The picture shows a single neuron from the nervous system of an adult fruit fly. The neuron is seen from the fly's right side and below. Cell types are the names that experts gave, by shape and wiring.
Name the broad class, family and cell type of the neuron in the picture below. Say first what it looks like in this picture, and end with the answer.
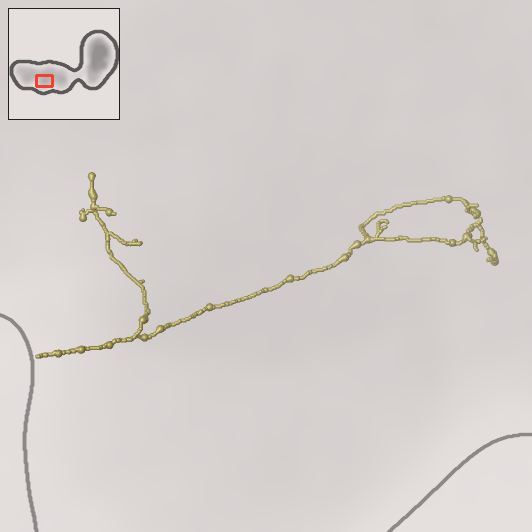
The drawing shows no cell body. As drawn here it is more than twice as wide as it is tall. It is a sensory neuron entering the nerve cord. Its family is called class mechanosensory proprioceptive. The cell type is SNpp44.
